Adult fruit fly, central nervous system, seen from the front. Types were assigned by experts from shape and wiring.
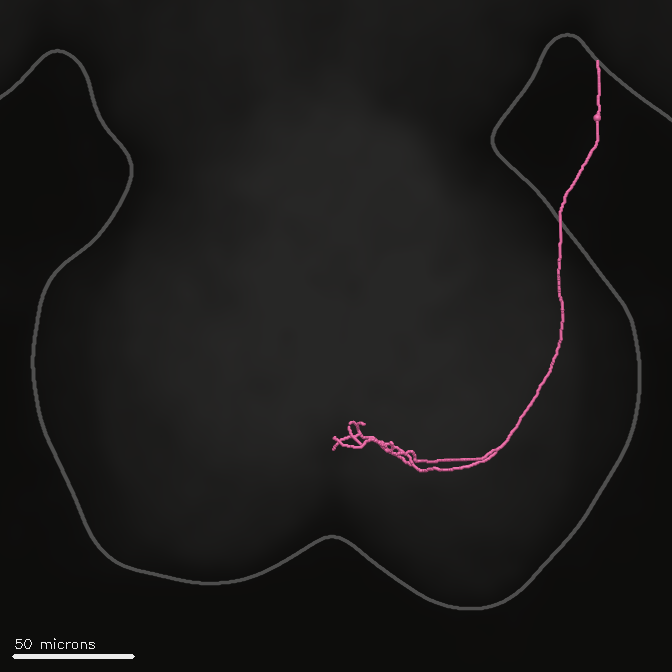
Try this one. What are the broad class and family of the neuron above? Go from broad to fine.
sensory neuron entering the nerve cord; class mechanosensory tactile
